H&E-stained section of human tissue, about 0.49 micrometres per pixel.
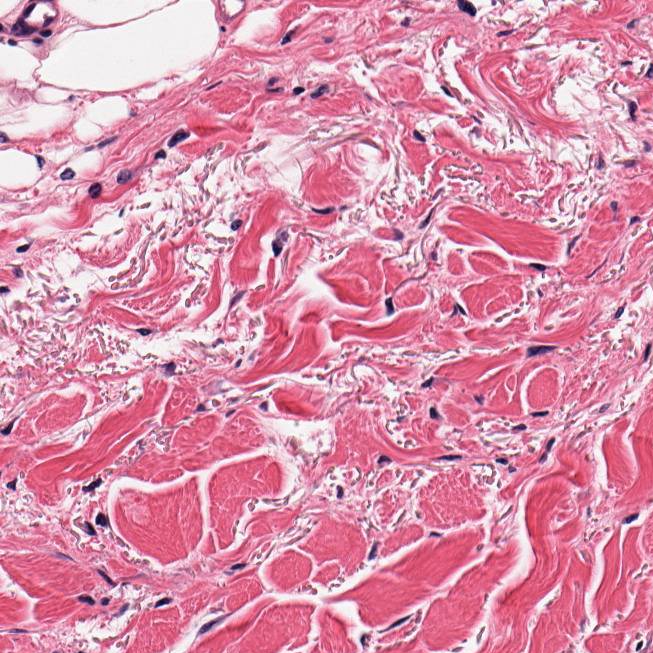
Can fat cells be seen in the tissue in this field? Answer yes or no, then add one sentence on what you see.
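Yes. A few empty-looking adipocytes lie at the top left corner of the field.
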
